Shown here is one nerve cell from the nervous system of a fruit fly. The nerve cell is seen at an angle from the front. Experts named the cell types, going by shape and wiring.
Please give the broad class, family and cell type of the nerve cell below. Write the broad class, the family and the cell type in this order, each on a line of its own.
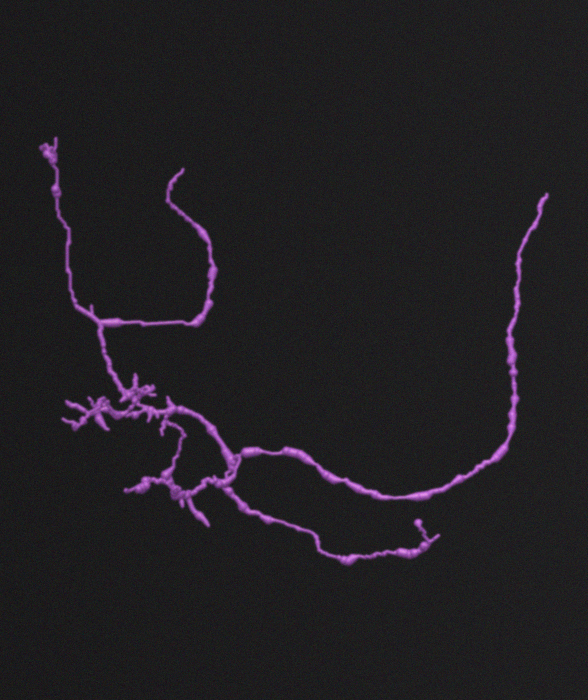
sensory neuron entering the nerve cord
class chemosensory
SNch01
